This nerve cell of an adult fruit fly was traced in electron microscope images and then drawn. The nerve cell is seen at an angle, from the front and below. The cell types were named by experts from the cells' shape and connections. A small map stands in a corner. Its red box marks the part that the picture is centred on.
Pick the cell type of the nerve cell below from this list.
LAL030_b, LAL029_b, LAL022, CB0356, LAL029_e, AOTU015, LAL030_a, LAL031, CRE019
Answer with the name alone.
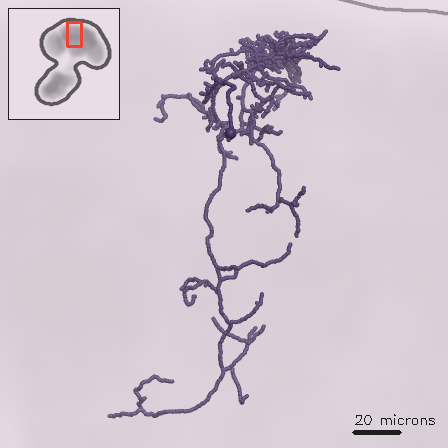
CB0356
